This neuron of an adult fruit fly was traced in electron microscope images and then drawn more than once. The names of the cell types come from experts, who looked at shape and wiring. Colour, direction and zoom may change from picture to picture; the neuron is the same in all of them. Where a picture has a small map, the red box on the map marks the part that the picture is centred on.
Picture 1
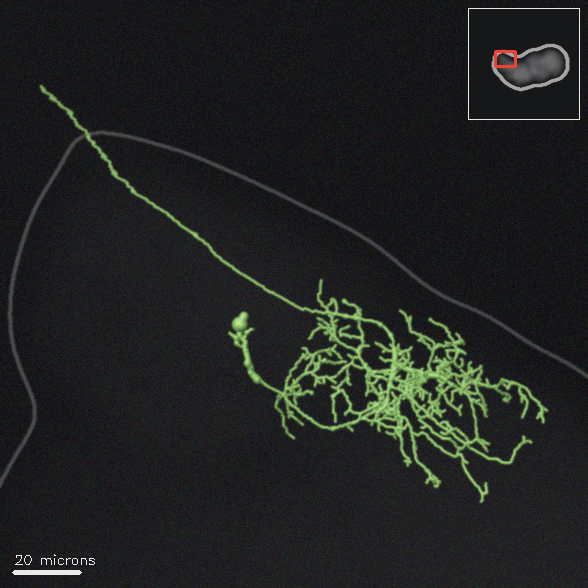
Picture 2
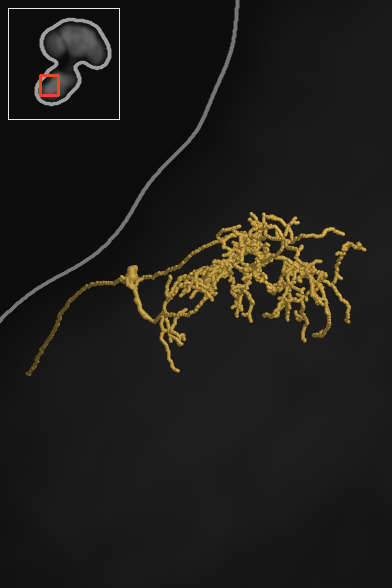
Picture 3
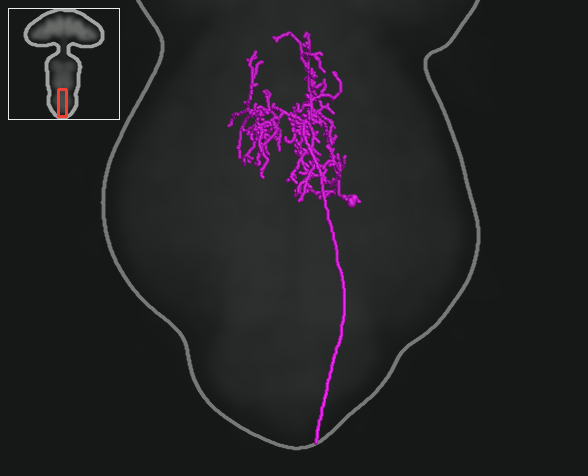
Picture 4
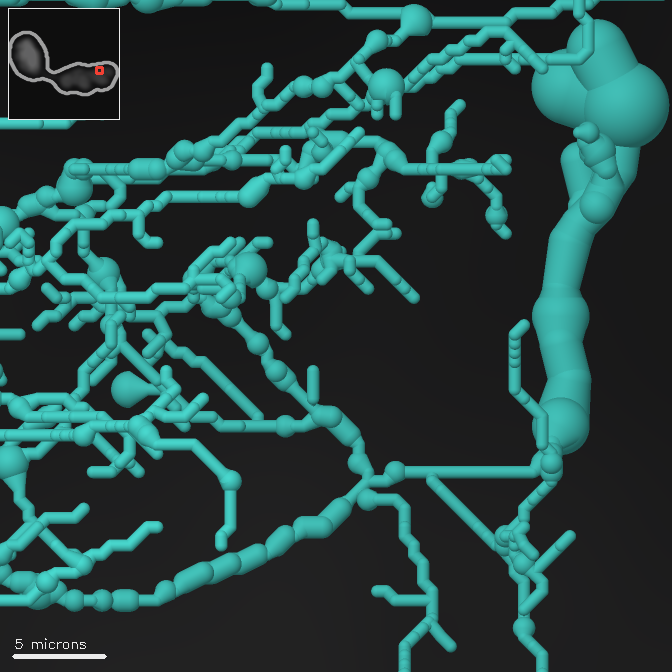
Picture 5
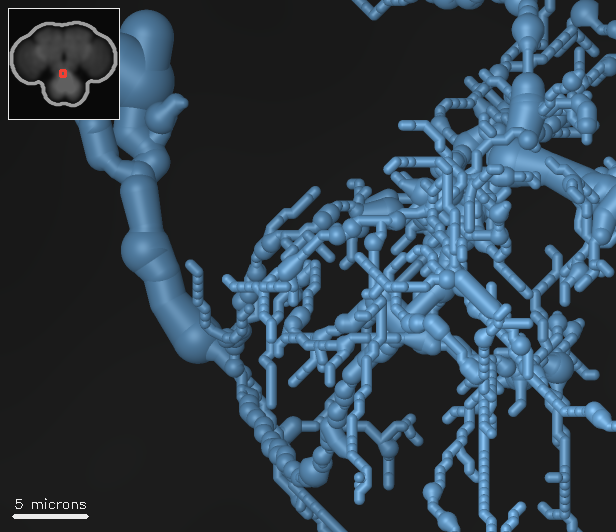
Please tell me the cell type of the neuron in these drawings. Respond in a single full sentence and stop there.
The neuron here is of the cell type MNad16.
